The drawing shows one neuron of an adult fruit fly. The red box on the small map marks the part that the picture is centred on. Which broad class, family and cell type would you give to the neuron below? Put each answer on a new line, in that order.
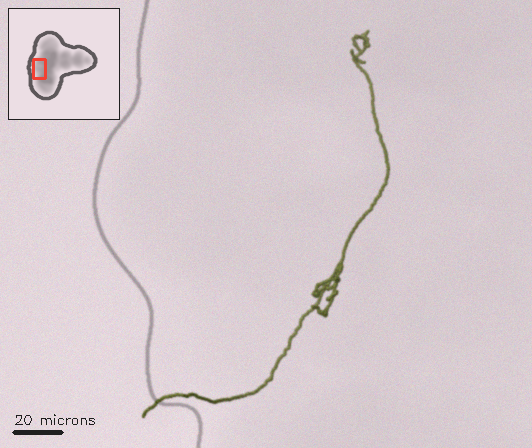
sensory neuron entering the brain
class olfactory
ORN_DL5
